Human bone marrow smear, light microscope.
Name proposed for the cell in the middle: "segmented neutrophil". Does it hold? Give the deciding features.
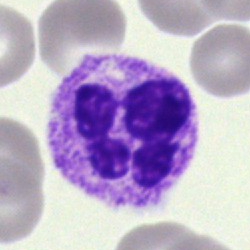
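What settles it is that the dense, clumped chromatin is there to see, in a cell with abundant pale lilac cytoplasm.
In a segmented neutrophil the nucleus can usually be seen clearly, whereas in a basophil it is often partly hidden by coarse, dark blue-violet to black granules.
So yes, segmented neutrophil fits, and basophil doesn't.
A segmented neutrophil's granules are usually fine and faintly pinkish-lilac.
That sits comfortably with the pale lilac cytoplasm here. Otherwise, the outline is roughly round, no nucleoli are visible, and no other nucleated cell appears in the picture.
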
